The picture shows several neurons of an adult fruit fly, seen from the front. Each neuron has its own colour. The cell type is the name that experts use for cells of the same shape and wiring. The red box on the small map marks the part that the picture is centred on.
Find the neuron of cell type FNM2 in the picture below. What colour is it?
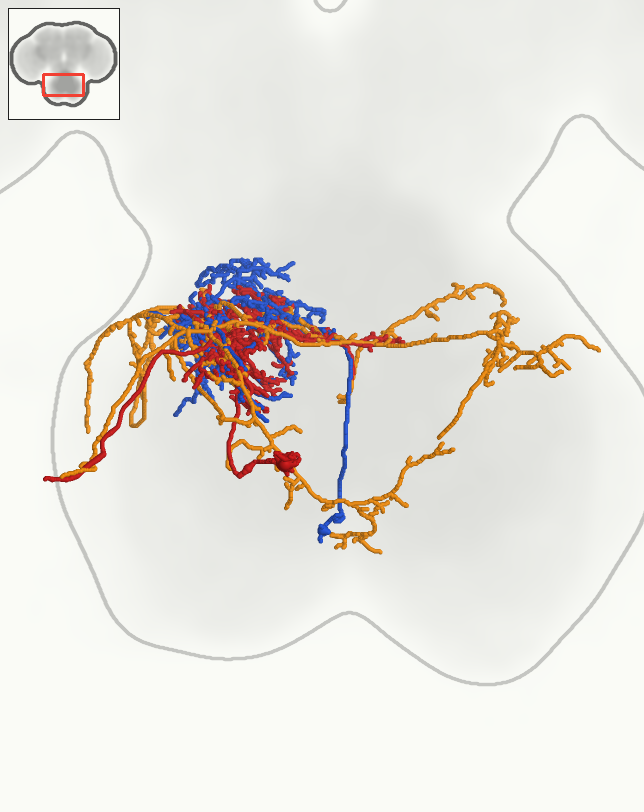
red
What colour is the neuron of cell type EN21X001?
orange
